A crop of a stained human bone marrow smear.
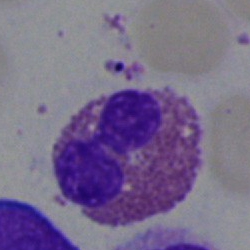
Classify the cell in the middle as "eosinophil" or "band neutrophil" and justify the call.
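This is an eosinophil, not a band neutrophil. Its cytoplasm, widest on the right side, is packed with coarse granules, which are pinkish-purple.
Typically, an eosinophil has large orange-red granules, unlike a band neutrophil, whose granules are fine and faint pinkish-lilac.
The coarseness of the granules is what decides for eosinophil here. The chromatin is dense and stains deep purple.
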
